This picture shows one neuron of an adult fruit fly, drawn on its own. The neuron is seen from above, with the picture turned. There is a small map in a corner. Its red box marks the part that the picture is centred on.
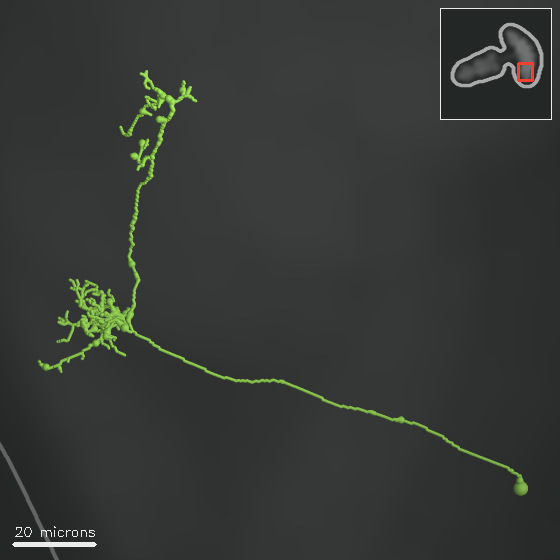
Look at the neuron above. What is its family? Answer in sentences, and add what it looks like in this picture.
Its family is TmY. Its broad class is optic-lobe intrinsic neuron. It lies in the brain. By the scale bar it is about 120 microns wide in this view. Dozens of branch ends can be seen.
